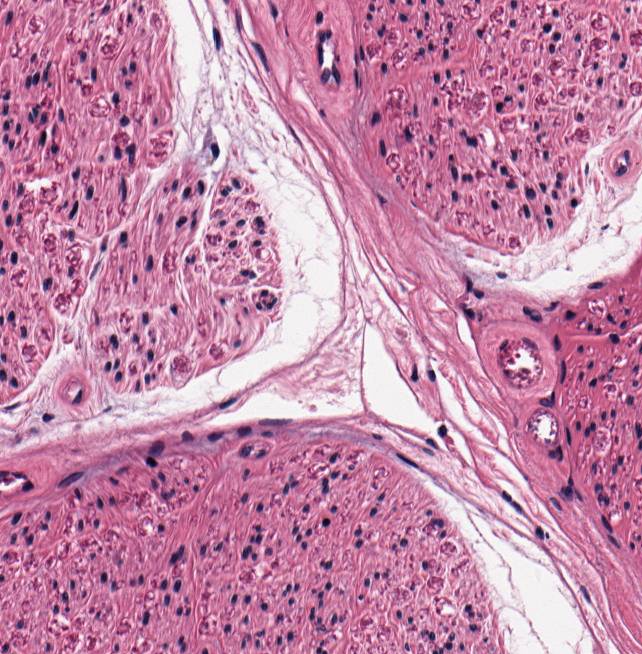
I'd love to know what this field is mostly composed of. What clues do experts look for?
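Nerve fascicle is what this field shows. Several large rounded bundles of tissue divide it, with pale septa between them that meet near the centre. The bundles are made of eosinophilic smooth muscle cells, many of them cut across as rounded profiles. Small dark oval to elongated nuclei are scattered evenly through those muscle bundles. The septa look loose and pale, with wispy fibres and clear spaces.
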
